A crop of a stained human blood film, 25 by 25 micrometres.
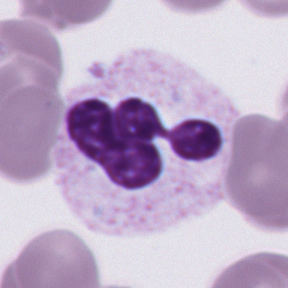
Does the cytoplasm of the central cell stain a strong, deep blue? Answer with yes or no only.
No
